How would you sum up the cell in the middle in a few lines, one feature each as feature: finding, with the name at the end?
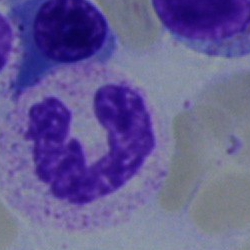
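Nucleus: curved band, bent into a U, opening facing upward
Chromatin: dark purple, coarsely clumped
Cytoplasm: abundant, pale lilac
Granules: fine, pinkish-purple, scattered throughout the cytoplasm
Name: band neutrophil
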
